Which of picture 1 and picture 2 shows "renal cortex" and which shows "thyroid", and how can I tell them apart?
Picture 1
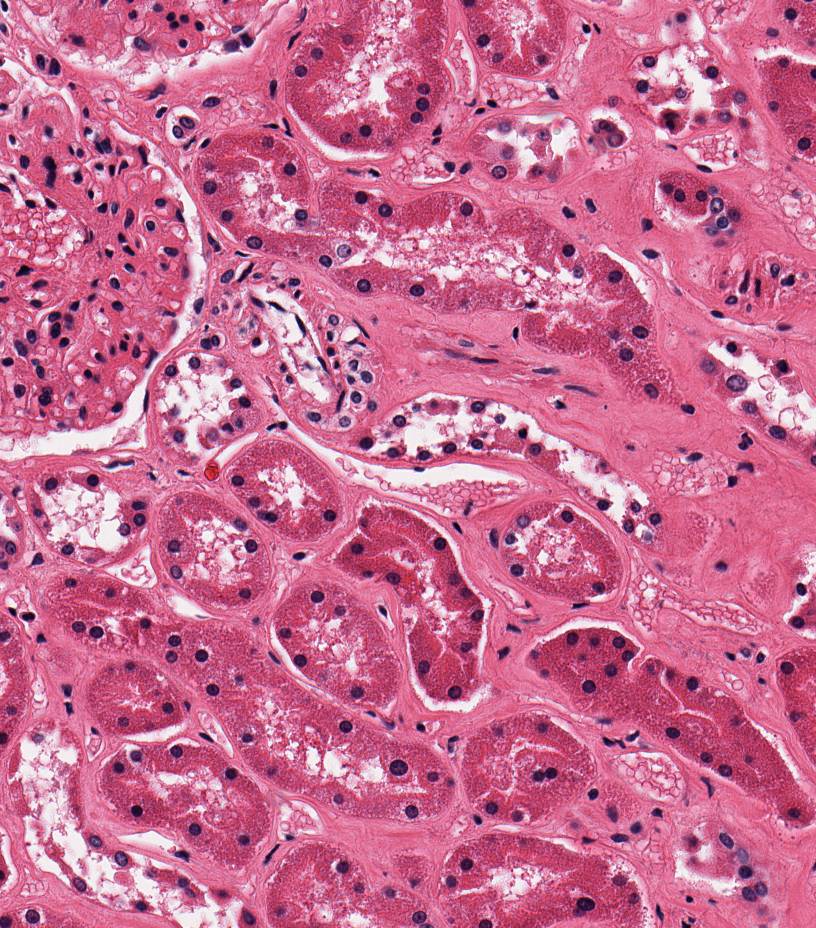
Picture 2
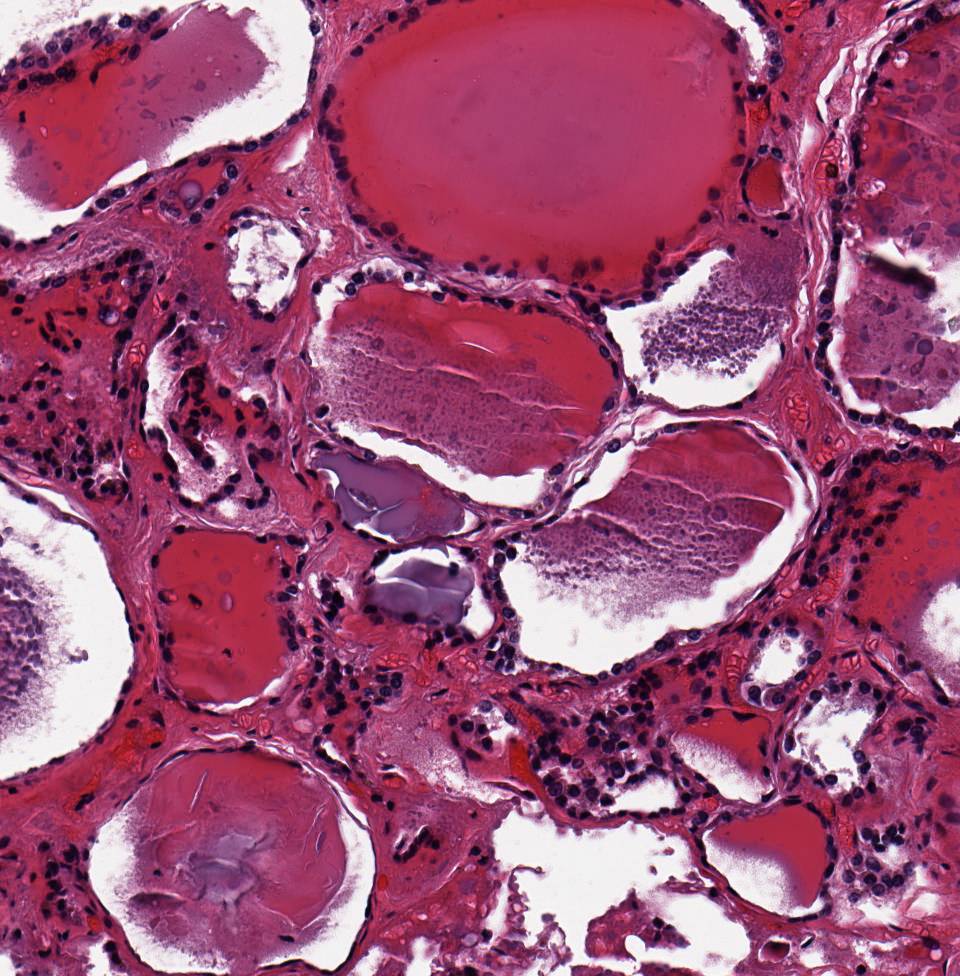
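Picture 1 shows renal cortex; picture 2 shows thyroid. Renal cortex tubules have a single layer of cuboidal cells with round dark nuclei, most with densely granular, deeply eosinophilic cytoplasm; many are separated from the stroma by narrow white clefts. A glomerulus rimmed by a white crescent of Bowman's space lies partly in the field at the upper left edge. The thyroid consists of closely packed rounded follicles of widely varying size, lined by flattened to low cuboidal cells with small dark round nuclei. The largest, at top centre, is filled with smooth homogeneous deep pink material.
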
